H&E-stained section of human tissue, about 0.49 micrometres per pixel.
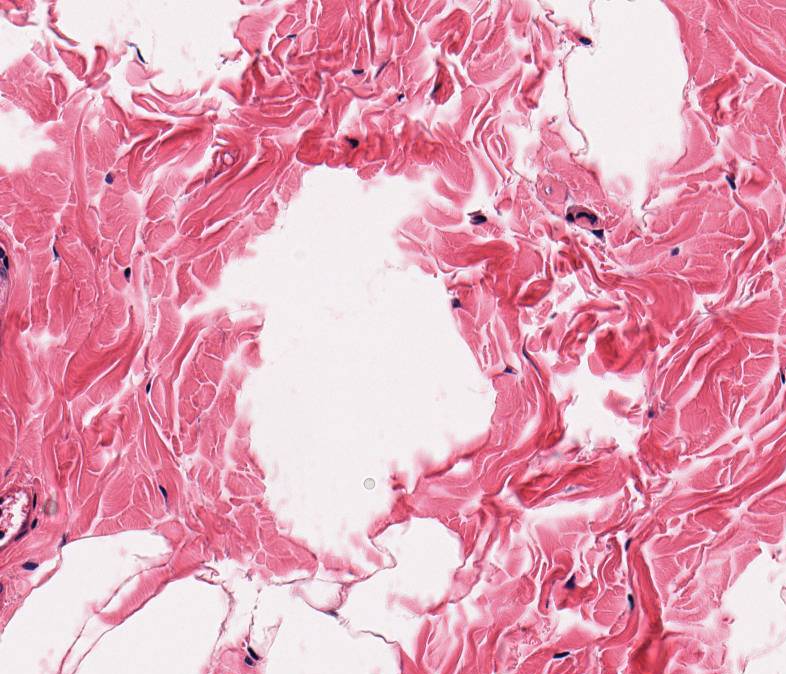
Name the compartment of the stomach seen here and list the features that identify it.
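What you are looking at is dense connective tissue. Notice how thick pink collagen bundles fill most of the field, running in many directions. They stain bright pink, with no bluish ground substance between them. Nuclei are sparse and lie singly between the bundles; most are small, dark and elongated, like fibroblast nuclei.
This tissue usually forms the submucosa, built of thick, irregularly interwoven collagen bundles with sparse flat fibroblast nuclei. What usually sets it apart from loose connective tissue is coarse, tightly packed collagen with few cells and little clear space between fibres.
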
